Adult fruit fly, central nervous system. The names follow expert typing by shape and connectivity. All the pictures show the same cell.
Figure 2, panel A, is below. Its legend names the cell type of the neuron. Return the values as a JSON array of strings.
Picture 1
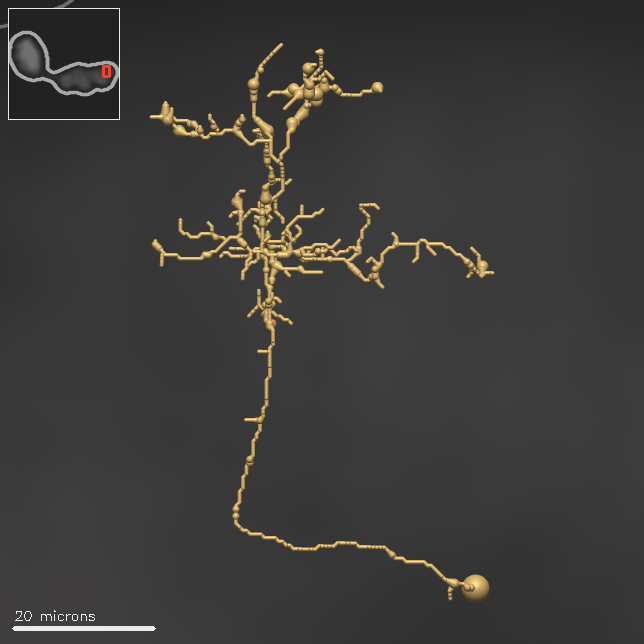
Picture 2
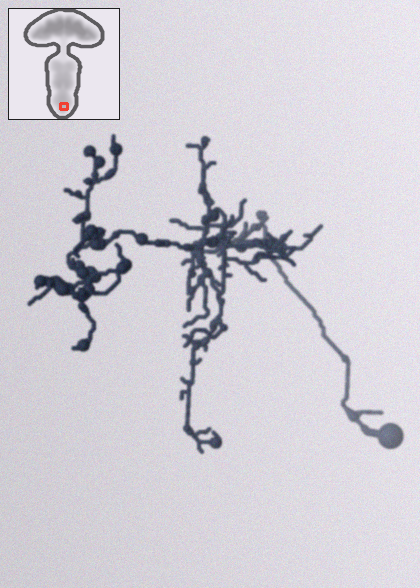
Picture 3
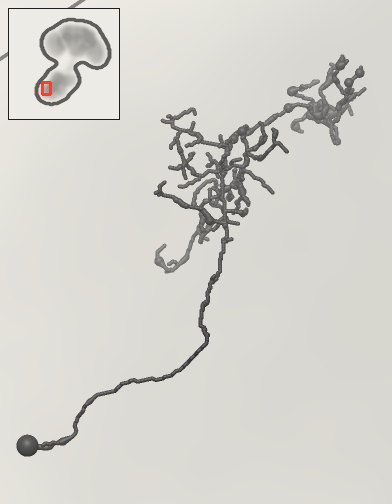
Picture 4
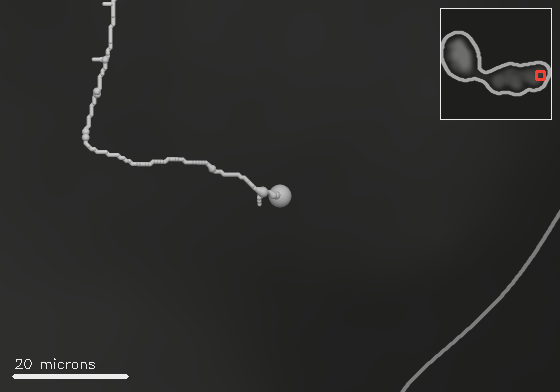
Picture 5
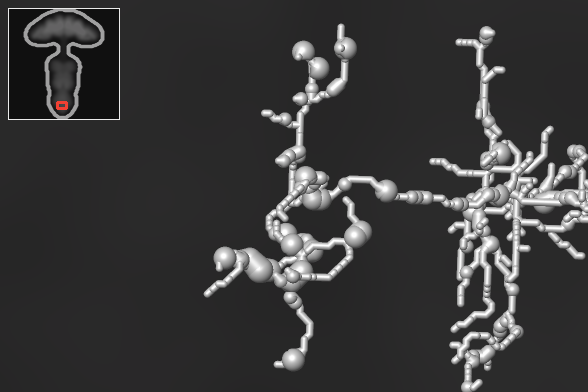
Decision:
["IN06A134"]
